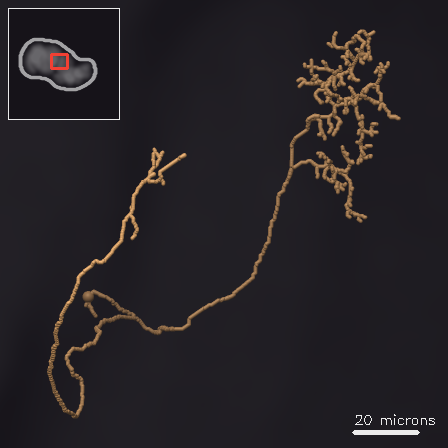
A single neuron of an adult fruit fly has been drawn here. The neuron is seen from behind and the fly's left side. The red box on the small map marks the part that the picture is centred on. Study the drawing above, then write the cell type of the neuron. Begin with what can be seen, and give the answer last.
By the scale bar it is about 120 microns tall in this view. The picture shows dozens of branch ends. It is an optic-lobe intrinsic neuron. The cell type is MeLo7.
